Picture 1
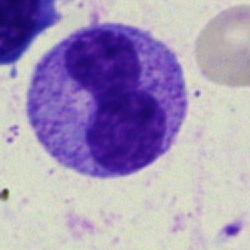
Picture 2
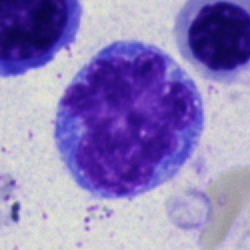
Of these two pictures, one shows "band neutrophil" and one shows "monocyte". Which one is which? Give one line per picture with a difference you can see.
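In picture 1 we see a band neutrophil: The cytoplasm is scattered with many fine purple granules.
In picture 2 we see a monocyte: No granules can be seen in the cytoplasm.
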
